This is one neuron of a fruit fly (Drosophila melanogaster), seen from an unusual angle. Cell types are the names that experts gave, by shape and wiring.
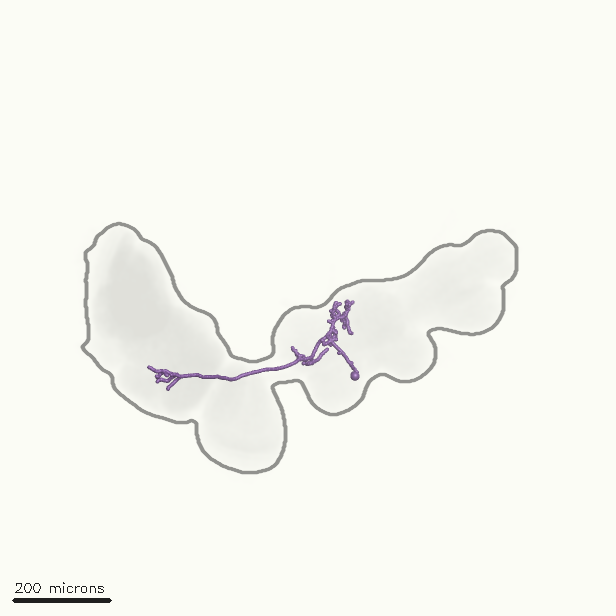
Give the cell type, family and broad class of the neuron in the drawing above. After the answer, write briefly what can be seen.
It is of cell type AN12B089. Its family is hemilineage 12B. Its broad class is ascending neuron. Its cell body lies in the middle of the picture. From left to right in the picture it spans about 450 microns.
